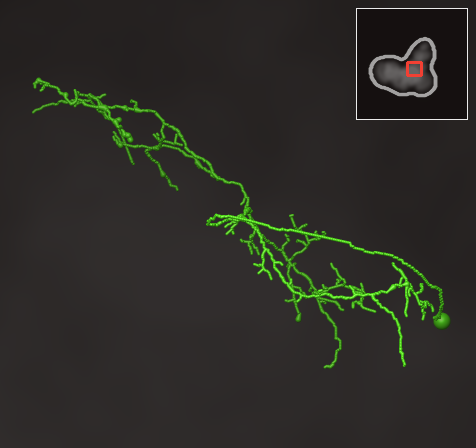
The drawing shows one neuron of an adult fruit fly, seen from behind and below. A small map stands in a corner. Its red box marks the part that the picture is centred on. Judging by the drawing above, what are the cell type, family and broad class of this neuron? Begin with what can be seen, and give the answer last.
Its cell body lies at the lower right of the picture. The picture shows dozens of branch ends. It is of cell type CB2208. Its family is hemilineage LHp2. Its broad class is central-brain intrinsic neuron.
